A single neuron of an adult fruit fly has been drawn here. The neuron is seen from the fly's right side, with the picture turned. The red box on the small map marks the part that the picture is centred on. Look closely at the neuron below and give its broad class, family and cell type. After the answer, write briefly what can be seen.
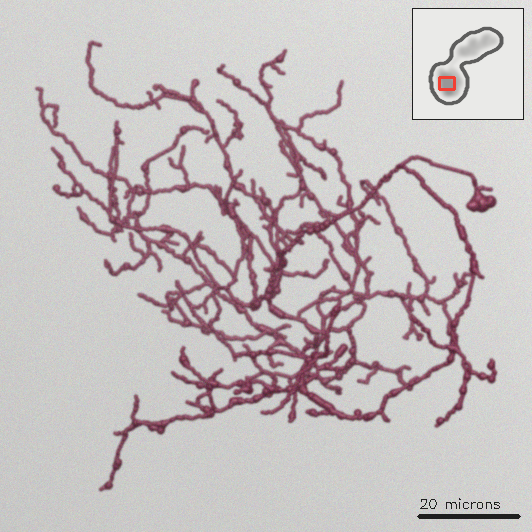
Its broad class is visual projection neuron. Its family is hemilineage VPNp&v1_ventral. It is of cell type LT73. The cell body can be seen on the right of the picture. From left to right in the picture it spans about 95 microns.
